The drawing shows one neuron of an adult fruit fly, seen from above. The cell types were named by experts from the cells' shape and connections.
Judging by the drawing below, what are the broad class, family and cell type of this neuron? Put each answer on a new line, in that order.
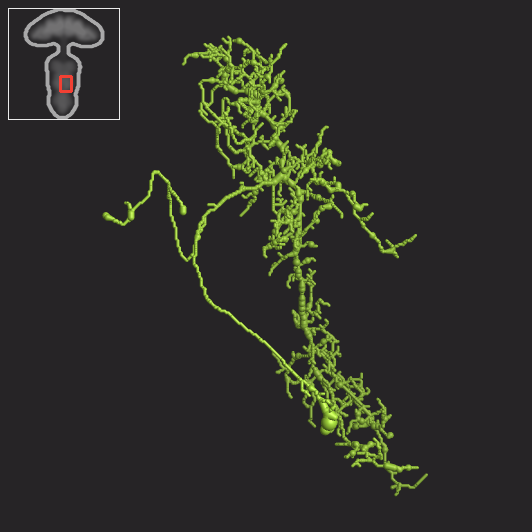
nerve-cord intrinsic neuron
hemilineage 23B
IN23B024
